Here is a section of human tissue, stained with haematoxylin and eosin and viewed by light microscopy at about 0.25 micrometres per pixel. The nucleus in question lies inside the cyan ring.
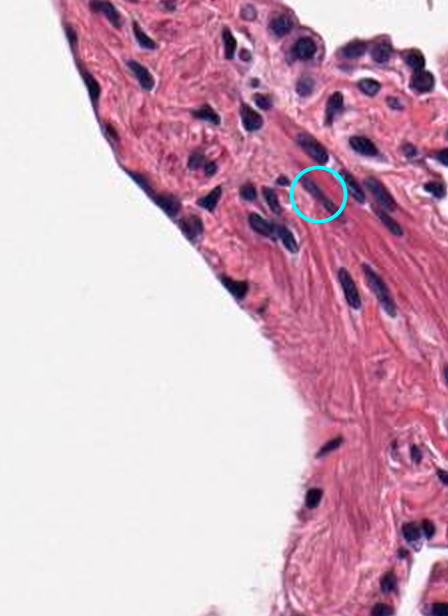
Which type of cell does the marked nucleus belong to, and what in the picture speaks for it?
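The marked nucleus belongs to a smooth muscle cell. The nucleus lies within pink, finely streaked cytoplasm, and the streaks run in the same direction as the nucleus. The cell lies in a band of parallel pink fibres, together with other elongated nuclei that are all aligned the same way.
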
